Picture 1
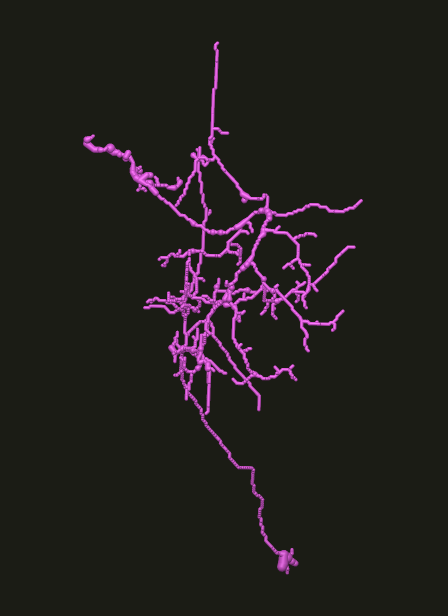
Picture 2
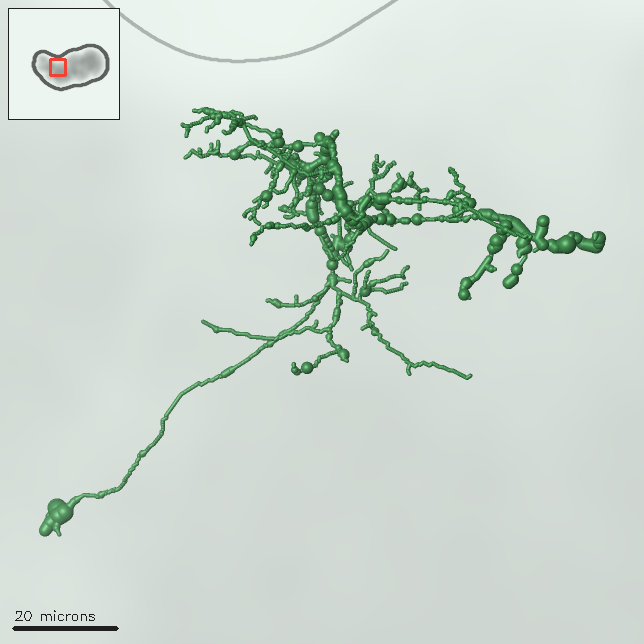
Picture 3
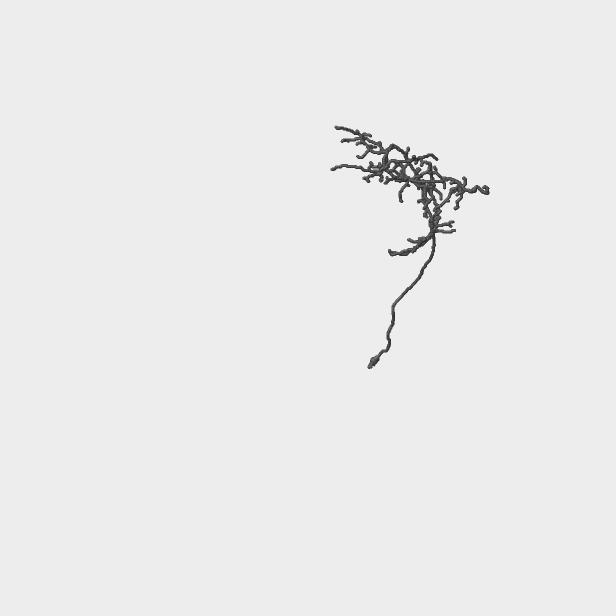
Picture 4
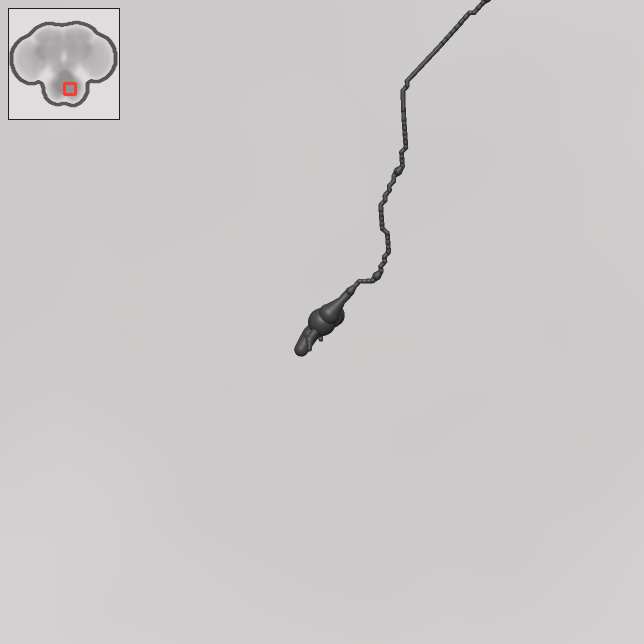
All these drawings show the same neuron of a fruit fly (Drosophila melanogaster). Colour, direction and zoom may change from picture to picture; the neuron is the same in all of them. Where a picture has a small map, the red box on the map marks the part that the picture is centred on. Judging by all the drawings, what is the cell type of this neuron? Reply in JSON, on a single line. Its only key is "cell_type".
{"cell_type": "IN03B061"}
